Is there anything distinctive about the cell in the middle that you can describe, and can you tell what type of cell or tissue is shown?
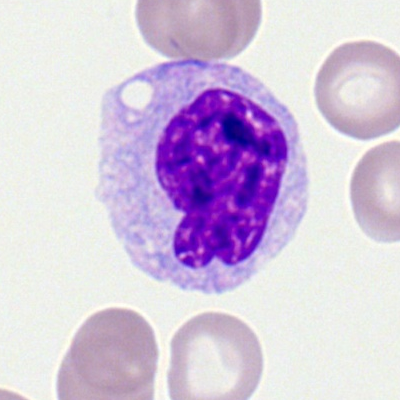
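Toward the right side of the cell lies the nucleus. The cytoplasm is abundant and pale greyish-lilac, with a fine, dust-like granular texture. In its upper left sits a single clear vacuole. The cell in the middle is a monocyte.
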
